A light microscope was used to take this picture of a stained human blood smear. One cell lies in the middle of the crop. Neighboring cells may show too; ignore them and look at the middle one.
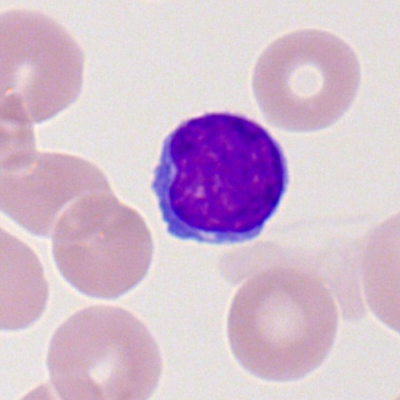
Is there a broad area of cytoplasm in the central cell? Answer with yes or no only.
No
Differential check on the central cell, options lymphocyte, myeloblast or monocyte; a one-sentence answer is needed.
The cell that lies at the centre of the crop is a lymphocyte.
